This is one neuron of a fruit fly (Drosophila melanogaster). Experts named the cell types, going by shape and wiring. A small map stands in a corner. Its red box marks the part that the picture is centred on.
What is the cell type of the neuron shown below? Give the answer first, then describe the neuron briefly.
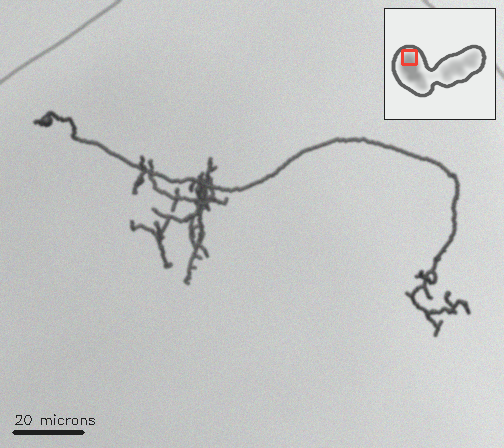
Its cell type is Tm38. This is an optic-lobe intrinsic neuron. The cell body is at the upper left of the picture. From left to right in the picture it spans about 130 microns. Dozens of branch ends can be seen.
